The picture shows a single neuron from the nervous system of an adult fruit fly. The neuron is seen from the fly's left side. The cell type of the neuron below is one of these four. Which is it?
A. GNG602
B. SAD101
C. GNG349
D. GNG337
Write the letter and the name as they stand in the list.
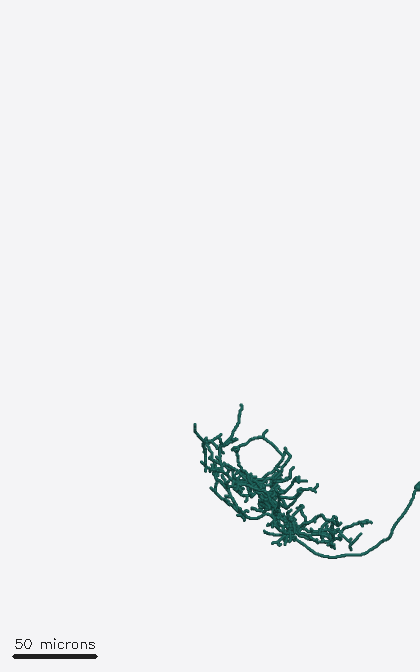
A. GNG602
